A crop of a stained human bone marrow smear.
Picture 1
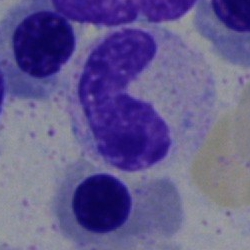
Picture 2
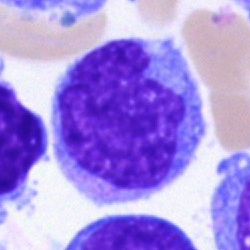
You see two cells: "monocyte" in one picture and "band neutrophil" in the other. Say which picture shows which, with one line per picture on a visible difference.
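Picture 1: band neutrophil. The cytoplasm is abundant and pale greyish-lilac.
Picture 2: monocyte. The cytoplasm forms a narrow rim around the nucleus, widest at the upper right.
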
